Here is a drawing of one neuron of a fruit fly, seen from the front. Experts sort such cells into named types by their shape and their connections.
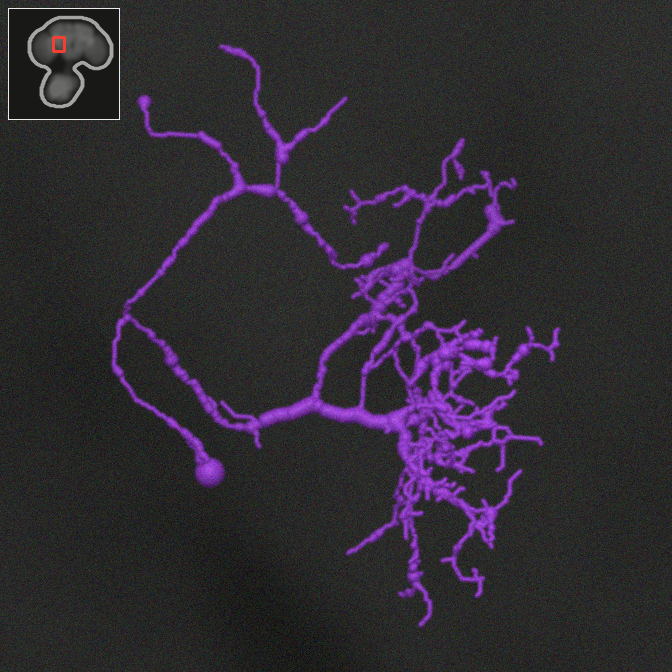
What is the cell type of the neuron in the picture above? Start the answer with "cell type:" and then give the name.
cell type: CB3201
